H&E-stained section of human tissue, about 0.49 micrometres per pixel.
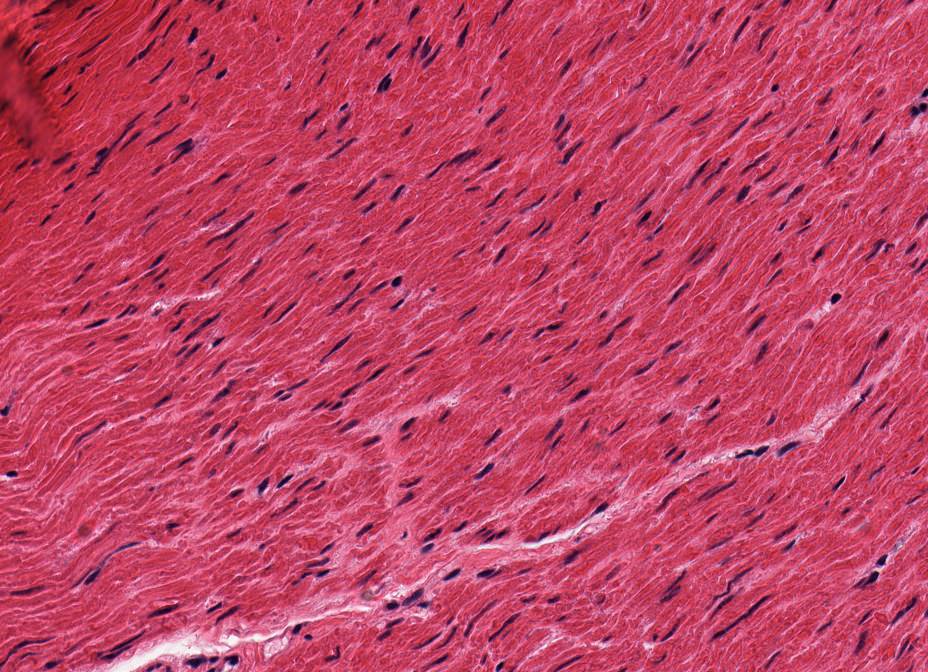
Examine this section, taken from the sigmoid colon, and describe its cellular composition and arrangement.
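Most of what fills the field is abundant deep pink-red cytoplasm. The nuclei are dark purple, elongated and cigar-shaped, lined up parallel to the fibres and scattered fairly evenly throughout. Look at the lower half especially: thin, pale, wavy strands of connective tissue split the fibres into bundles.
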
